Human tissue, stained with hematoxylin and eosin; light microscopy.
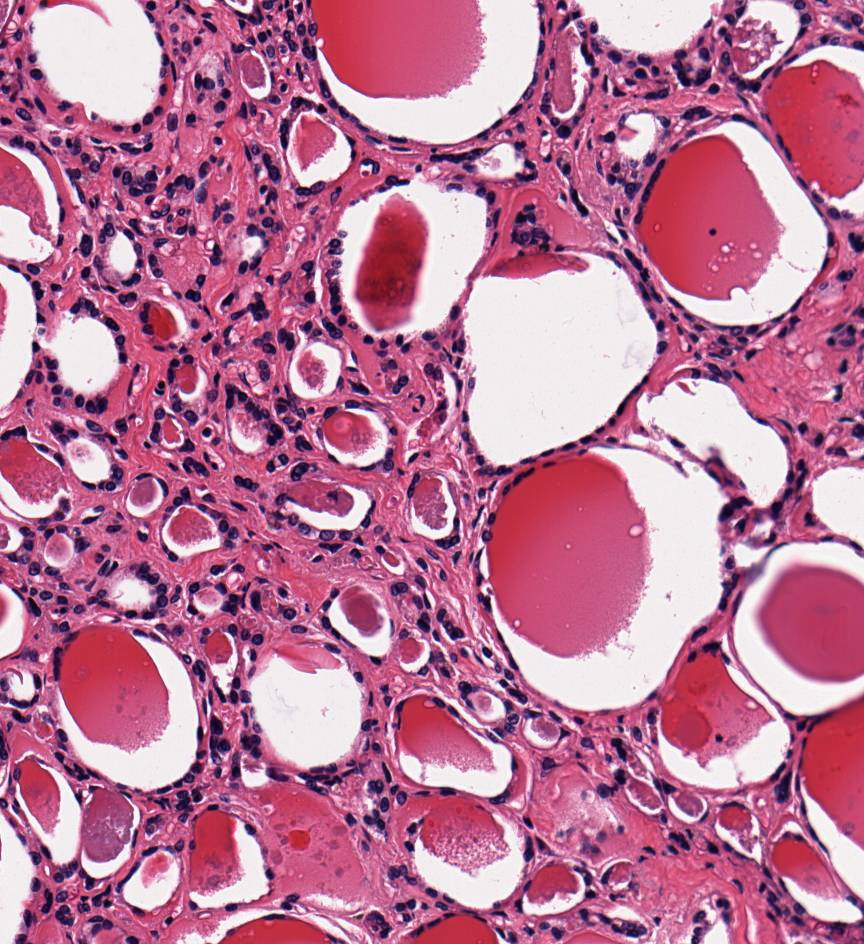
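Thyroid, haematoxylin and eosin. Rounded follicles of widely varying size make up the field, the largest along the right side, the smallest crowded in the centre and left. A single layer of flattened to low cuboidal cells lines each follicle; their nuclei are small, round and dark-staining, with scant cytoplasm. Most follicle lumens contain homogeneous pink-red colloid.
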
